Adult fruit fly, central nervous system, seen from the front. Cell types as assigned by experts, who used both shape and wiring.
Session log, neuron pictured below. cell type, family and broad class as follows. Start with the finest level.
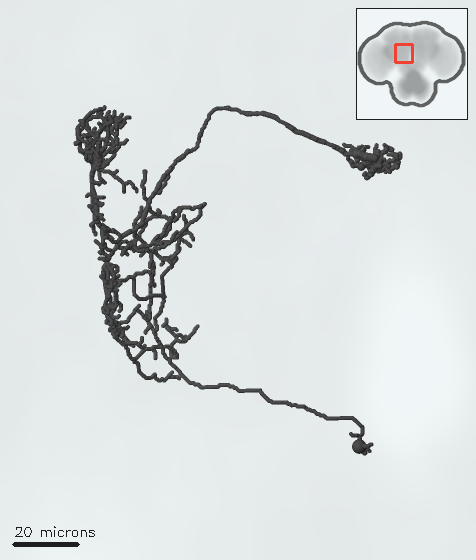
GLNO; hemilineage LALv1_dorsal; central-brain intrinsic neuron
